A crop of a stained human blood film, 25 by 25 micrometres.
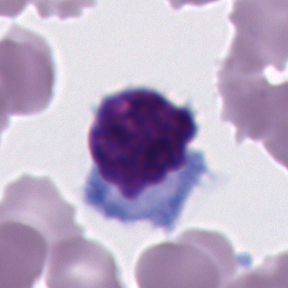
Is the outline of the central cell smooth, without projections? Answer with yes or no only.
No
